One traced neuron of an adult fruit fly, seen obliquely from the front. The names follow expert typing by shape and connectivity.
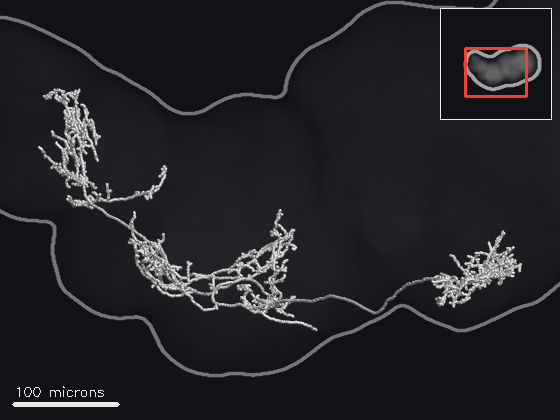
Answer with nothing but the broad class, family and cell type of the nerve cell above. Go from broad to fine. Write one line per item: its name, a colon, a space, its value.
broad class: ascending neuron
family: hemilineage 05B
cell type: AN05B029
